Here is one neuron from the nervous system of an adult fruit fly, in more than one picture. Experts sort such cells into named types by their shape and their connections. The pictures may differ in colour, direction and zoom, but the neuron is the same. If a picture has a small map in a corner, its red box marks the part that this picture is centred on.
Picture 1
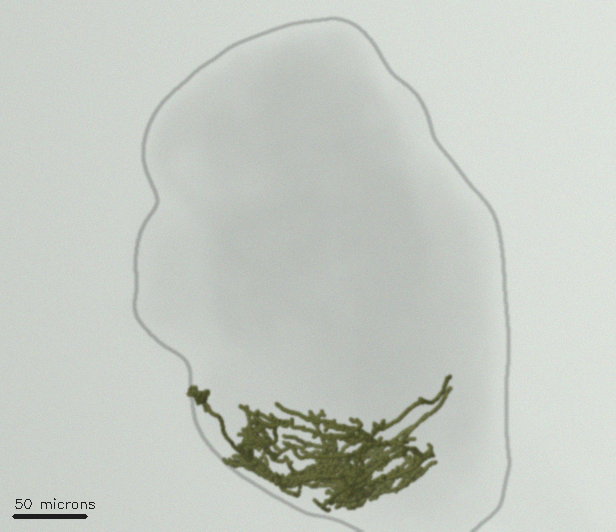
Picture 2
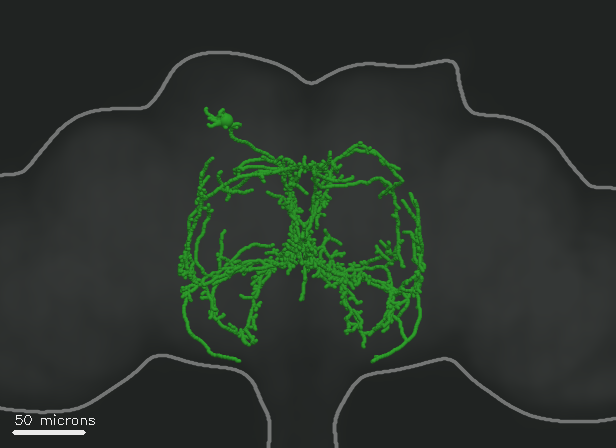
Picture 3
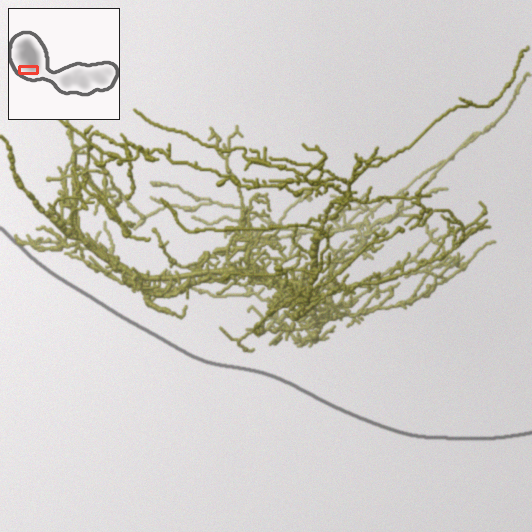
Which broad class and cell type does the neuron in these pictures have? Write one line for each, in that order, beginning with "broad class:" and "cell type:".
broad class: central-brain intrinsic neuron
cell type: GNG117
